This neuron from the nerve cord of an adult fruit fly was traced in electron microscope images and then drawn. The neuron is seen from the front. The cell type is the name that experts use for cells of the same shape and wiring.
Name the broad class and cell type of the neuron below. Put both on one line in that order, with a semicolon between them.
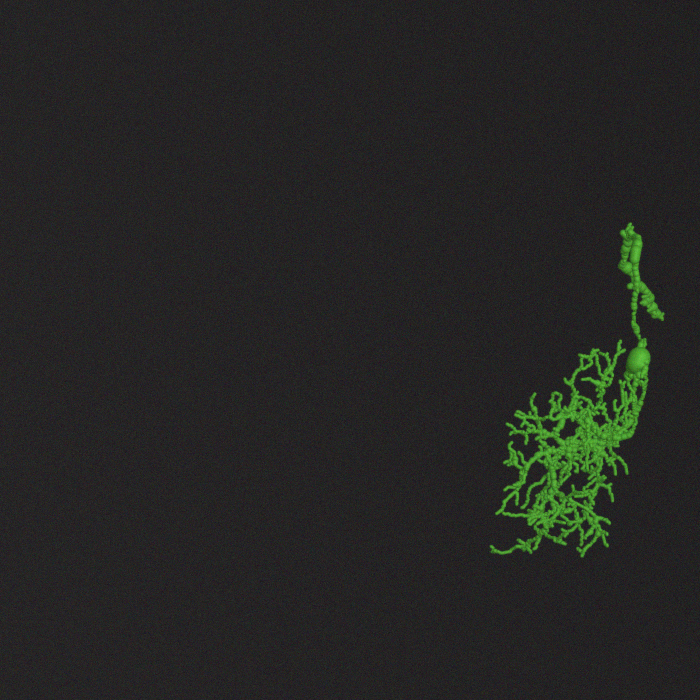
motor neuron of the nerve cord; STTMm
